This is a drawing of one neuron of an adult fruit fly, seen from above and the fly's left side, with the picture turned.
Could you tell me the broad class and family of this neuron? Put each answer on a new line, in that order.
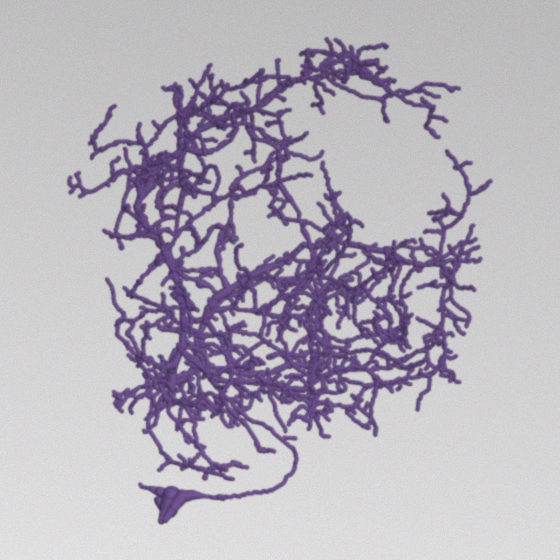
nerve-cord intrinsic neuron
hemilineage 08A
